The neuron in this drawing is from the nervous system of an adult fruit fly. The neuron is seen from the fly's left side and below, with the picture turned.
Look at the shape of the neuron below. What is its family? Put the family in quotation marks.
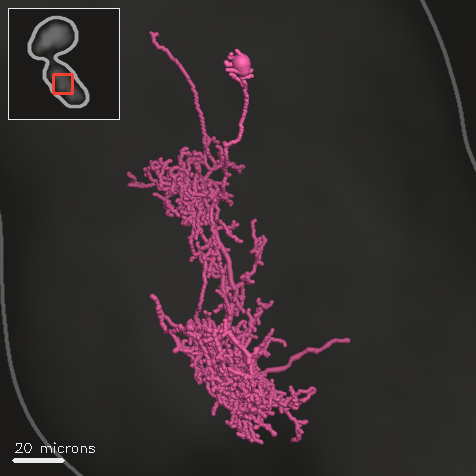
"hemilineage 09A"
